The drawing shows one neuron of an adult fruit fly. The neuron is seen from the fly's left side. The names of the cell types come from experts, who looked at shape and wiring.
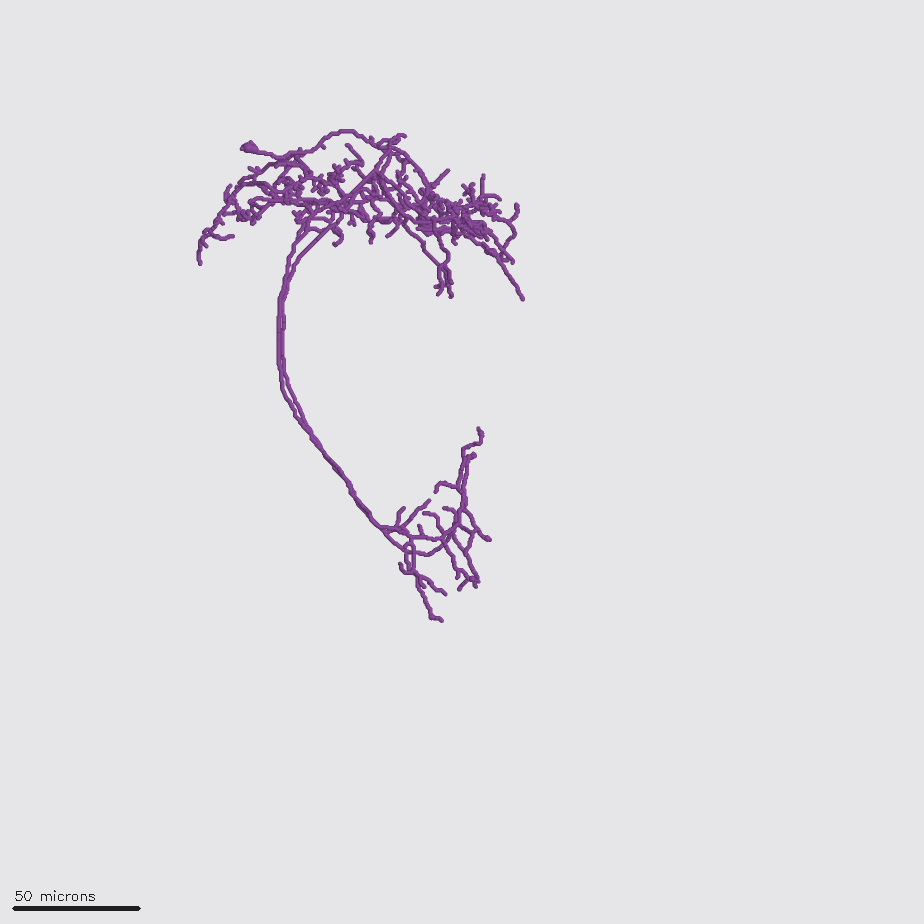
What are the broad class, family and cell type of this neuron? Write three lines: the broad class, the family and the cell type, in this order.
central-brain intrinsic neuron
hemilineage SMPad1
SMP092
